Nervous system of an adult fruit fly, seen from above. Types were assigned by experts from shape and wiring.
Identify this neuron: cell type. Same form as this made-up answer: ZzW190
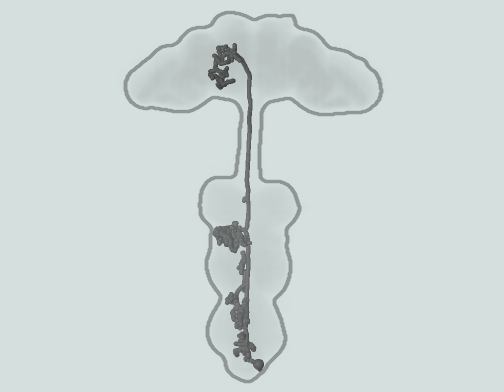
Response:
AN09B013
